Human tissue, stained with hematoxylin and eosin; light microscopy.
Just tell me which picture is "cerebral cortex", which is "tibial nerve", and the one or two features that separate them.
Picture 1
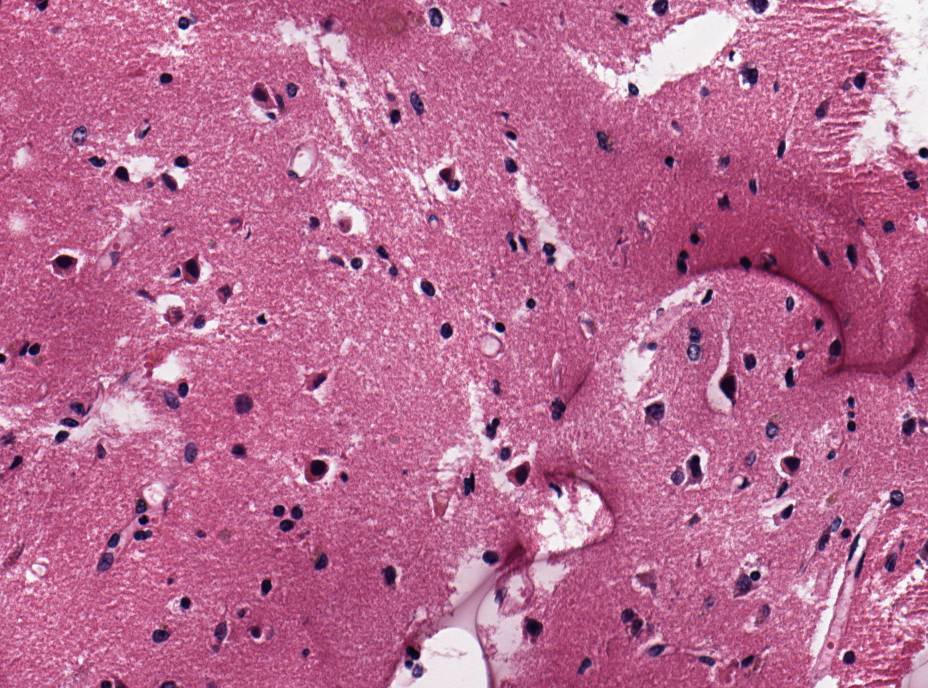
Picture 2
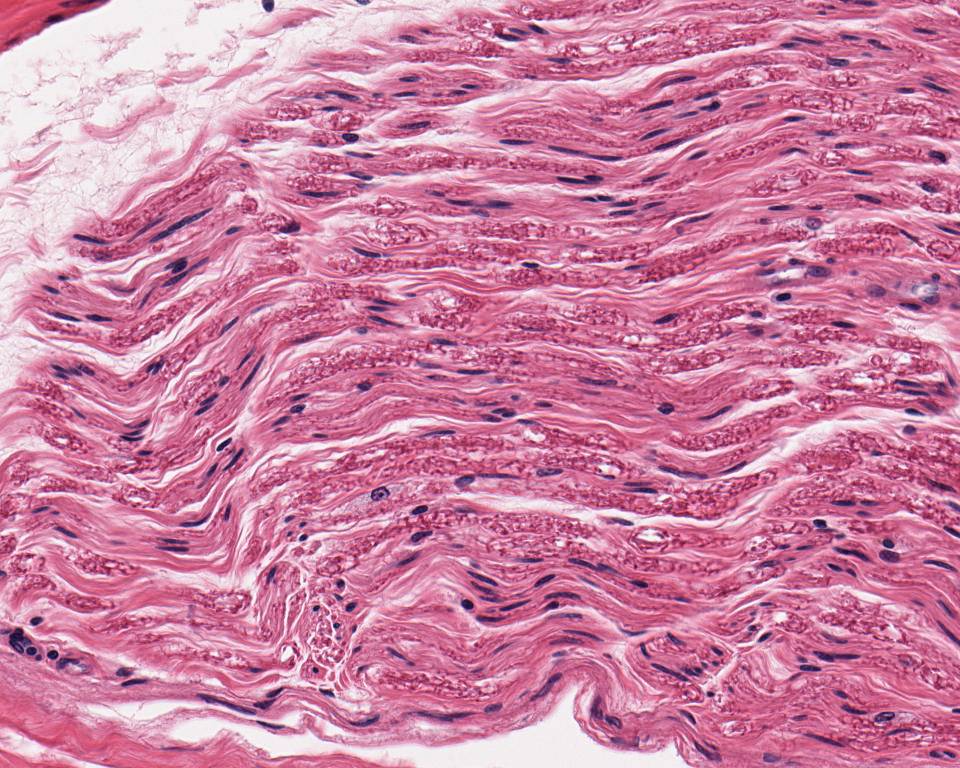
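The cerebral cortex appears in picture 1, the tibial nerve in picture 2. Picture 1 is a continuous, finely granular pink matrix with cells scattered singly, without organised units; picture 2 shows fibres running a wavy, zigzag course. Cortical nuclei are small, round, dark and fairly evenly spread, many cells in clear white halos; in the nerve, dark, elongated, spindle-shaped nuclei lie between and along the fibres. Many nerve fibres contain pale pink, bubbly, net-like material along their length, and none show cross-striations.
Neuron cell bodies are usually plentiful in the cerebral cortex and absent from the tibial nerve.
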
